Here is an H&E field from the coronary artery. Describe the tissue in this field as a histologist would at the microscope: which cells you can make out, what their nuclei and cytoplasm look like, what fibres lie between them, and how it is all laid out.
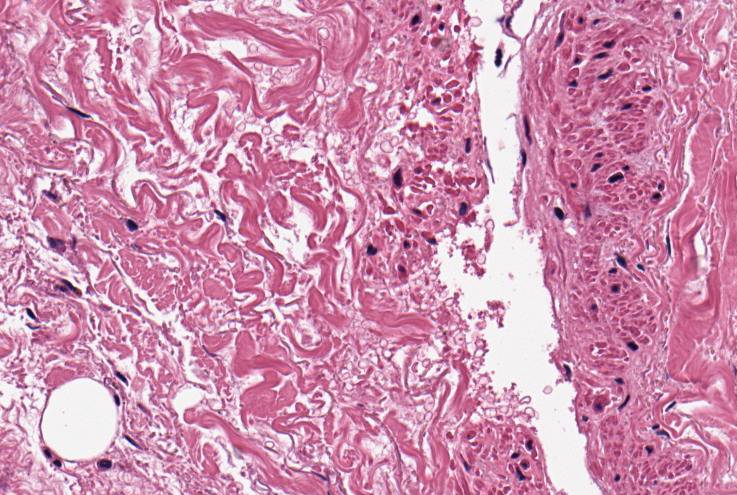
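Left and central field: wavy pink collagen bundles running in many directions. Nuclei sparse among the bundles on the left. The few nuclei within the collagen dark, thin, spindle-shaped. Right side: compact band of closely packed cells with pink cytoplasm and dark nuclei.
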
